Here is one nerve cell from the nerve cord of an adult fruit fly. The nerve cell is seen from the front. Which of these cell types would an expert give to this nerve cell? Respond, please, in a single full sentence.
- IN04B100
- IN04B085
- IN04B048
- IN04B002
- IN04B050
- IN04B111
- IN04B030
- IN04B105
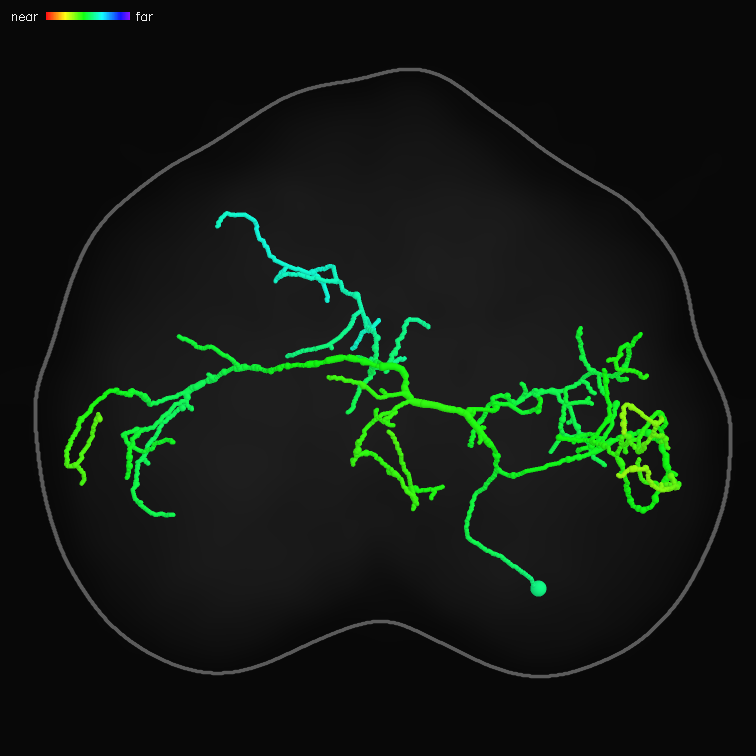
This nerve cell is included in the cell type IN04B030.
